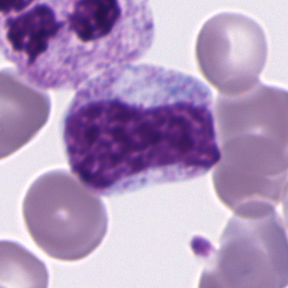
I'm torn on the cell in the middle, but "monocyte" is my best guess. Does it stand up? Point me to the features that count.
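The chromatin of this cell is coarse and clumped.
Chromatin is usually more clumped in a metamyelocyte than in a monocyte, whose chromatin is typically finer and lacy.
On this point the cell sides with metamyelocyte rather than monocyte. Fine purple granules are scattered through its cytoplasm.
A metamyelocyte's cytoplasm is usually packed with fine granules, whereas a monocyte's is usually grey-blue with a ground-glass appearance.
These fine granules likewise favour metamyelocyte. The nucleus, a broad band stretched horizontally across the cell, lies low, leaving a wider rim of cytoplasm above it than below, and no nucleoli are visible in it. The outline is smooth, with no surface projections. The name monocyte therefore does not fit; the cell is a metamyelocyte.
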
